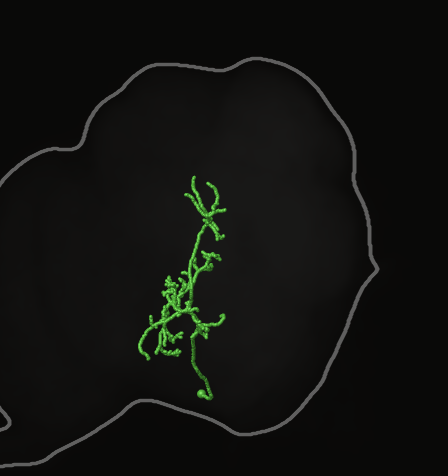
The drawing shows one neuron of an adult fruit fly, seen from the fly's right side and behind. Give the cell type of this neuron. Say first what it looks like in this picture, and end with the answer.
Its cell body lies at the bottom of the picture. As drawn here it is more than twice as tall as it is wide. Its broad class is central-brain intrinsic neuron. Its cell type is GNG657.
